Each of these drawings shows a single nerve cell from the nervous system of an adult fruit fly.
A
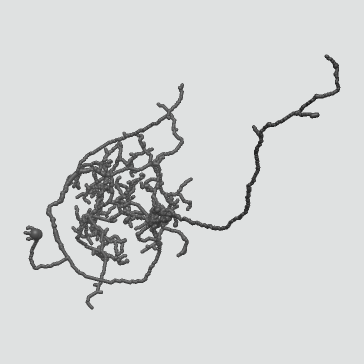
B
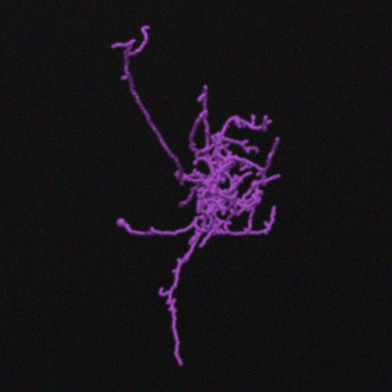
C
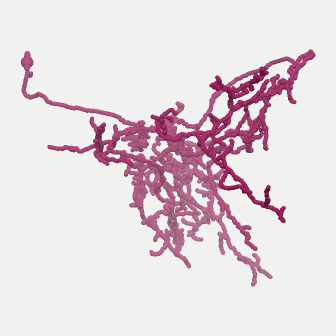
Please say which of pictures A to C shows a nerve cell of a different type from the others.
C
